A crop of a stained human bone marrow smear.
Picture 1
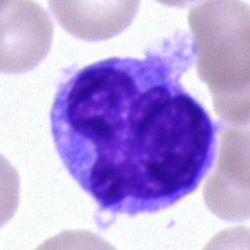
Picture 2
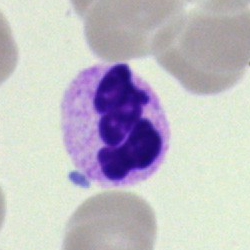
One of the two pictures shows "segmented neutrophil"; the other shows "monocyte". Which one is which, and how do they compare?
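Picture 1 shows a monocyte and picture 2 a segmented neutrophil. Both outlines are roughly round, but the monocyte's upper right edge is frayed into small pale blebs, whereas the segmented neutrophil has a smooth edge. The monocyte's nucleus is folded, with a deep notch cutting in from the lower left.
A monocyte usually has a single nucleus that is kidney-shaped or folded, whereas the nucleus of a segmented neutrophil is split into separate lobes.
In both cells the chromatin is dark purple; in the monocyte it has scattered lighter patches, in the segmented neutrophil it is densely clumped. The segmented neutrophil's nucleus lies toward the right, leaving a wider band of cytoplasm on the left; it shows no nucleoli, and its cytoplasm shows no vacuoles. A small blue-violet fragment lies against its lower left edge.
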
